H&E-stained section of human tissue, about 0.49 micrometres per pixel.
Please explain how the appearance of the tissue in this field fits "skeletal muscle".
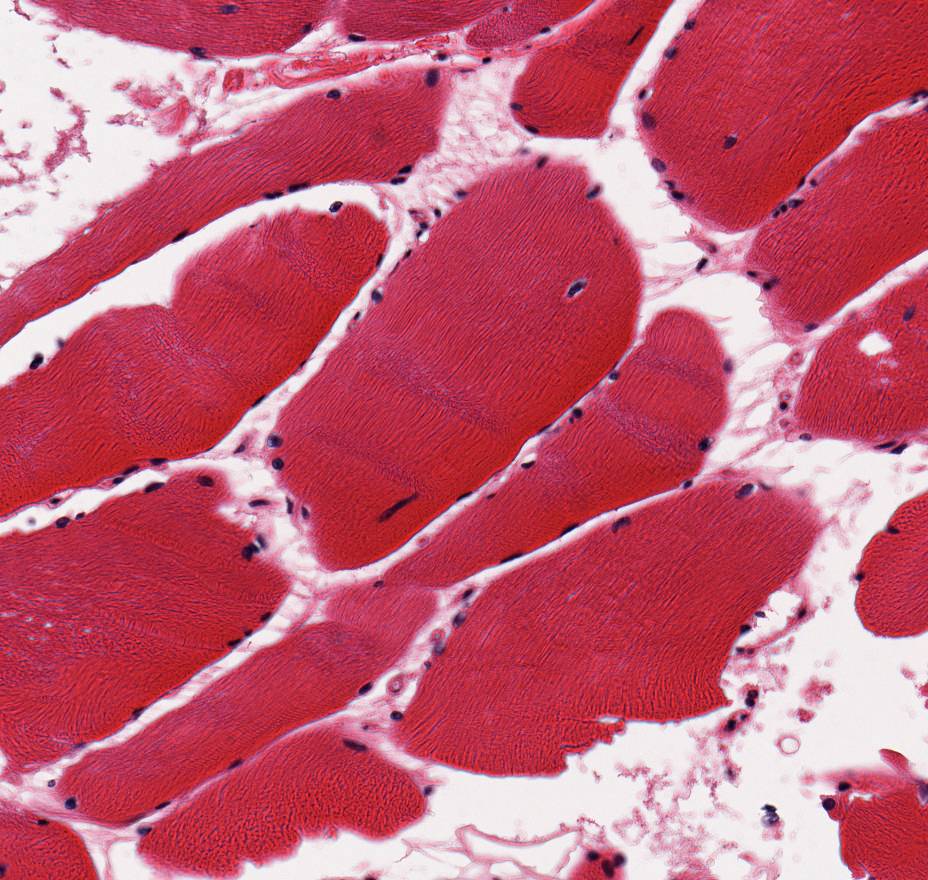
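So this is skeletal muscle, and the first thing I notice is where the nuclei sit: small, dark and oval, mostly at the fibre edges just beneath the surface. Within each fibre, the cytoplasm carries fine lines running along its length.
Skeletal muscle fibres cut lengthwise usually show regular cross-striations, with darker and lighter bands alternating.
The lines I see here, though, follow the length of the fibres rather than crossing them. Between the fibres there is thin, pale pink, loose connective tissue with a scattering of small nuclei, and no fat cells among them.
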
